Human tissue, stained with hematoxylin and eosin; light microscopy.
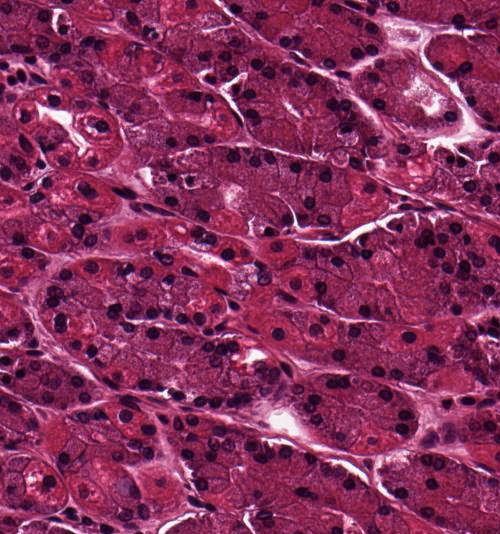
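Stomach: closely packed glandular tubules, cut both lengthwise and across, fill the whole field. Scattered along them throughout are parietal cells, large with bright pink cytoplasm and a round central nucleus. Other tubule cells have purplish, finely granular cytoplasm and nuclei toward the cell base. The stroma between these stomach tubules is scant, just thin strands.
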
